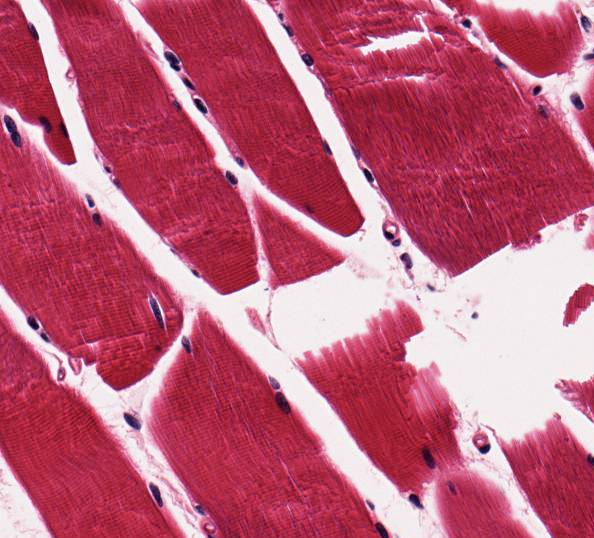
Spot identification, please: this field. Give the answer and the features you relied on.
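That's skeletal muscle: long parallel fibres cut lengthwise, running diagonally from upper left to lower right. Note the fine cross-striations and the dark, flattened nuclei at the fibre edges rather than the centres.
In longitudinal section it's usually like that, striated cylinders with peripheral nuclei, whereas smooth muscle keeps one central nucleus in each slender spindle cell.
Only wispy connective tissue strands lie between the fibres.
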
